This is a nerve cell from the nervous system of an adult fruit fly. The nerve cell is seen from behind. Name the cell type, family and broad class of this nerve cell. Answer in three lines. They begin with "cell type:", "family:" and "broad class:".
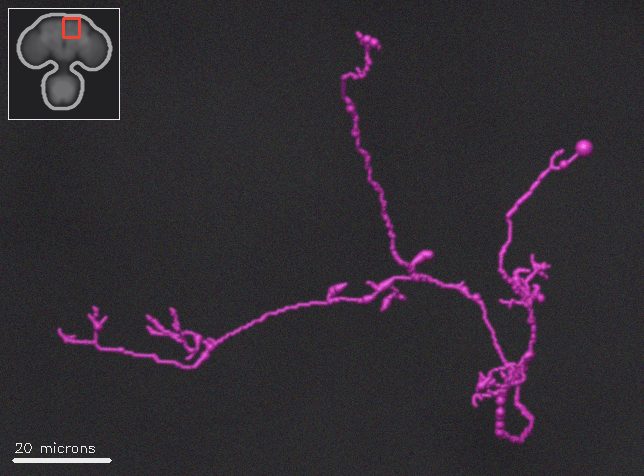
cell type: KCa'b'-m
family: class Kenyon Cell
broad class: central-brain intrinsic neuron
